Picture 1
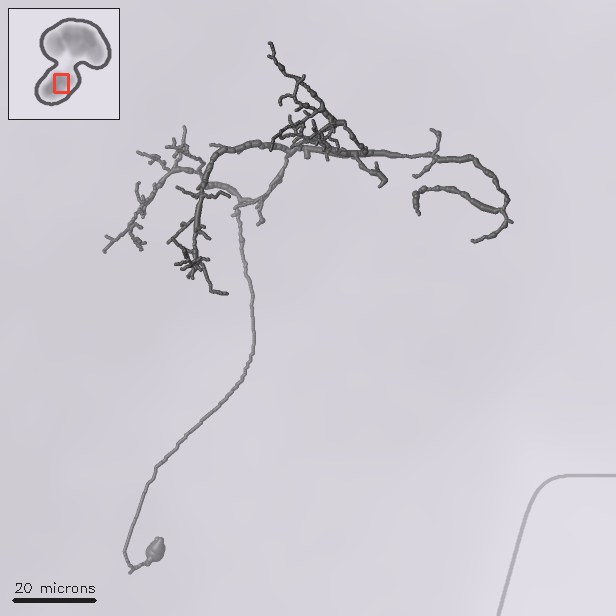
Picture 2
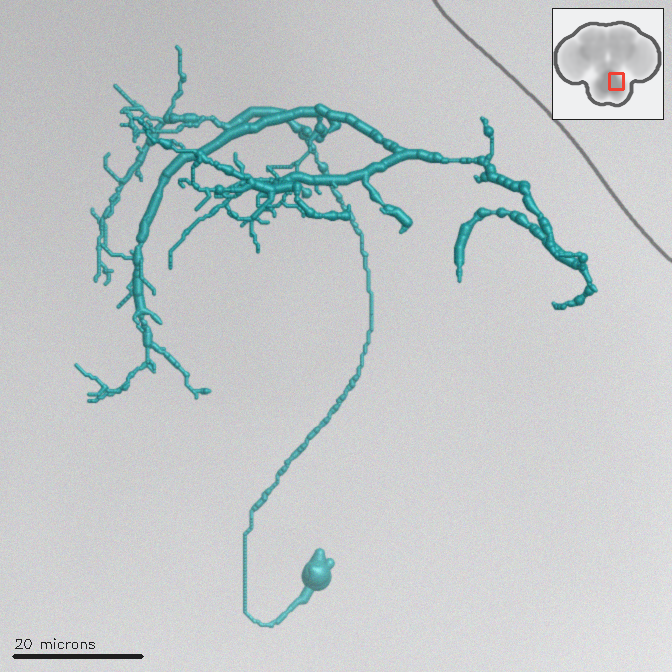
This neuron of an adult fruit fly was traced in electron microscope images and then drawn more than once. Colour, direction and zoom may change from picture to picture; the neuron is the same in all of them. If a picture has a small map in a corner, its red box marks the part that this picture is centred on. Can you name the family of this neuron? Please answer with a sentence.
The family is hemilineage 03B.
